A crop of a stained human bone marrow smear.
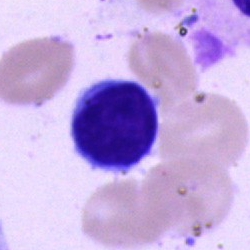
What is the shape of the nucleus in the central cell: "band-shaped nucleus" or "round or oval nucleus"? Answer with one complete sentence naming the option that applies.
There is a compact round or oval nucleus in this cell.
